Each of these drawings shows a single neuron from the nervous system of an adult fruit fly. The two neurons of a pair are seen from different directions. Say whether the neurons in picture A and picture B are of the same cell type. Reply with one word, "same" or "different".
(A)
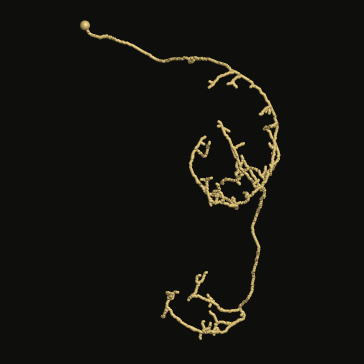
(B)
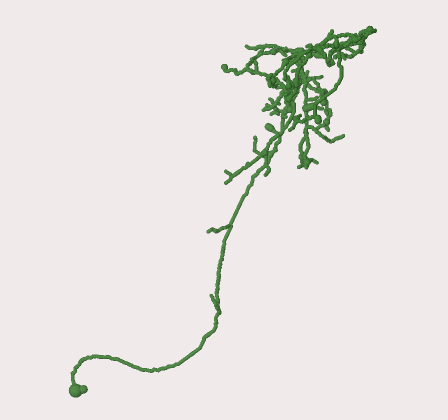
same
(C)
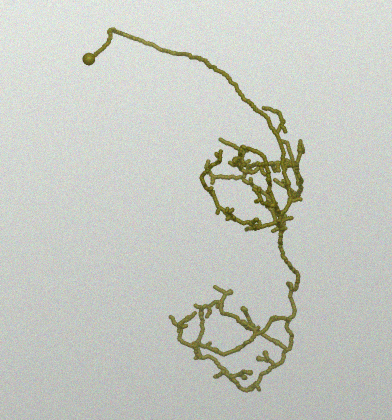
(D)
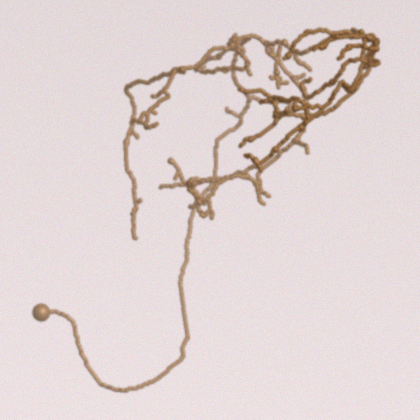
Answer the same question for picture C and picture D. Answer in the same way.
same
